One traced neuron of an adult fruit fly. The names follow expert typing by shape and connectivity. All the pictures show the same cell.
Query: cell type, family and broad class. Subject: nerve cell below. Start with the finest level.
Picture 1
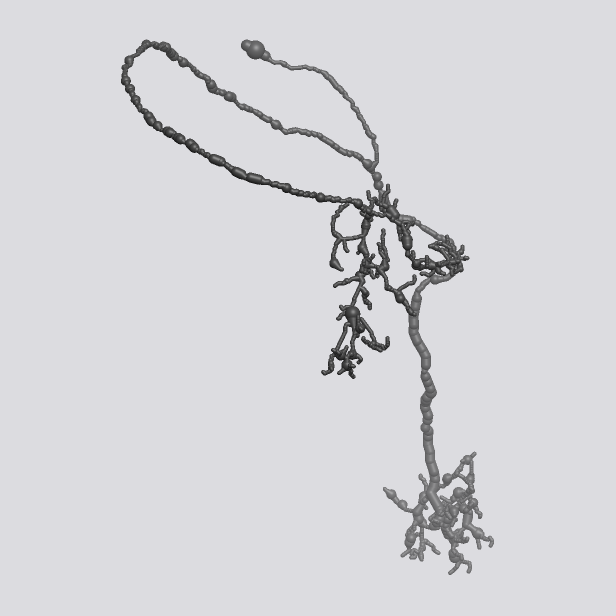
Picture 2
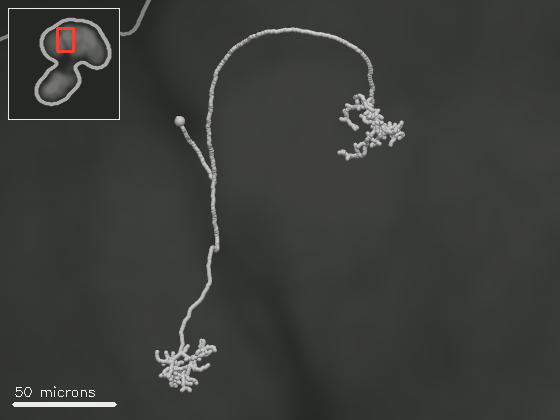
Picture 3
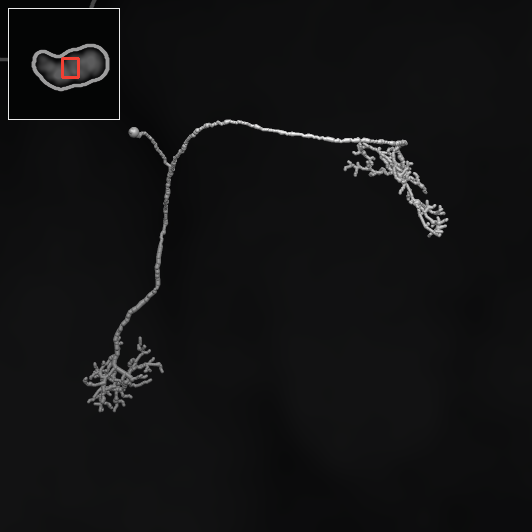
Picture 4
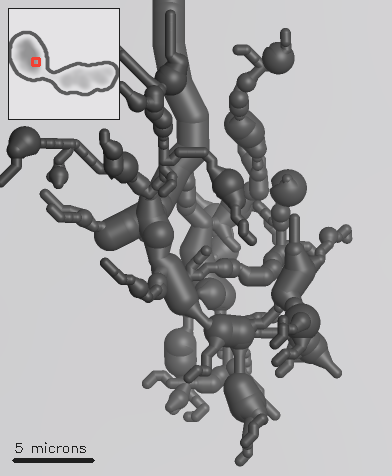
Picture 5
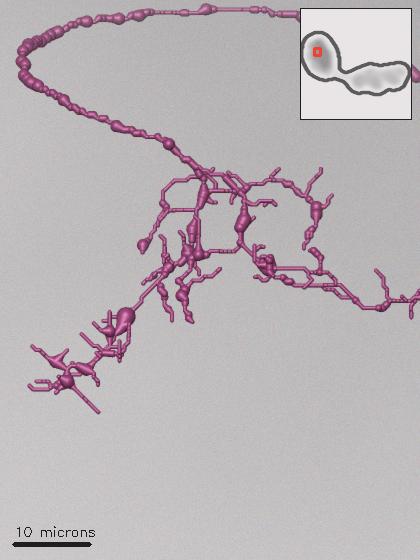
LC9; hemilineage VPNd3; visual projection neuron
